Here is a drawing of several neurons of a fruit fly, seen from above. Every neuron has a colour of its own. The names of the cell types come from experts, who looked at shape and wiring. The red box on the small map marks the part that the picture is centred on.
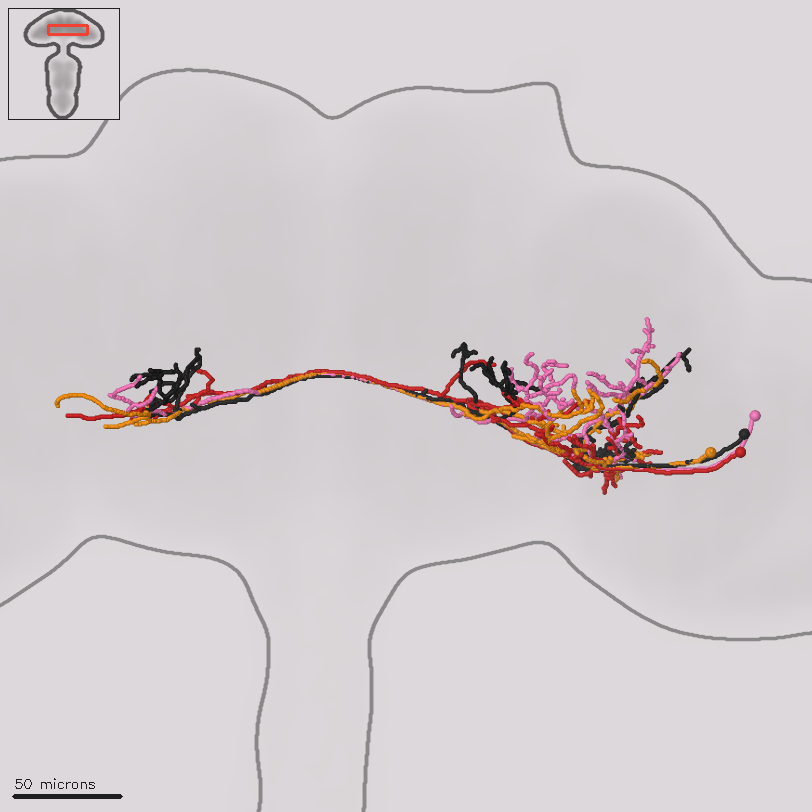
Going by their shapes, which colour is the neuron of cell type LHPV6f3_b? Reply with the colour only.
black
